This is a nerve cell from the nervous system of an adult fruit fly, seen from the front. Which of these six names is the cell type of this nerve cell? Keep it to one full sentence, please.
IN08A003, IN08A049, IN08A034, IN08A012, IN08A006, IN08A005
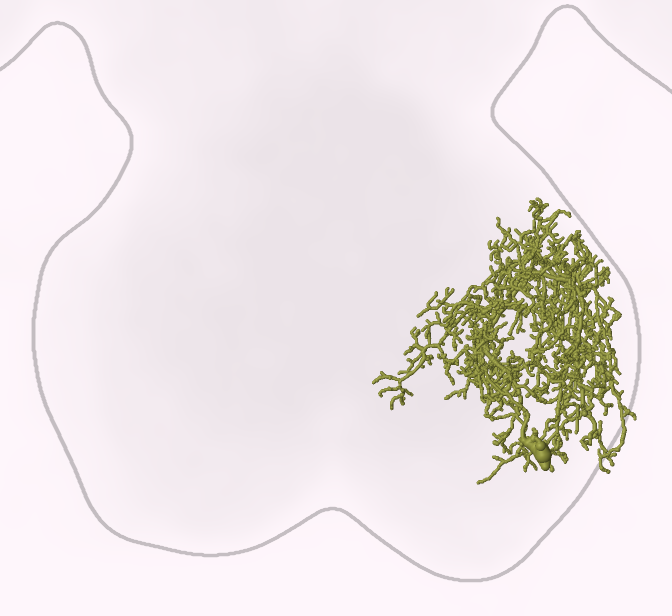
Regarding its cell type, the nerve cell is IN08A005.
